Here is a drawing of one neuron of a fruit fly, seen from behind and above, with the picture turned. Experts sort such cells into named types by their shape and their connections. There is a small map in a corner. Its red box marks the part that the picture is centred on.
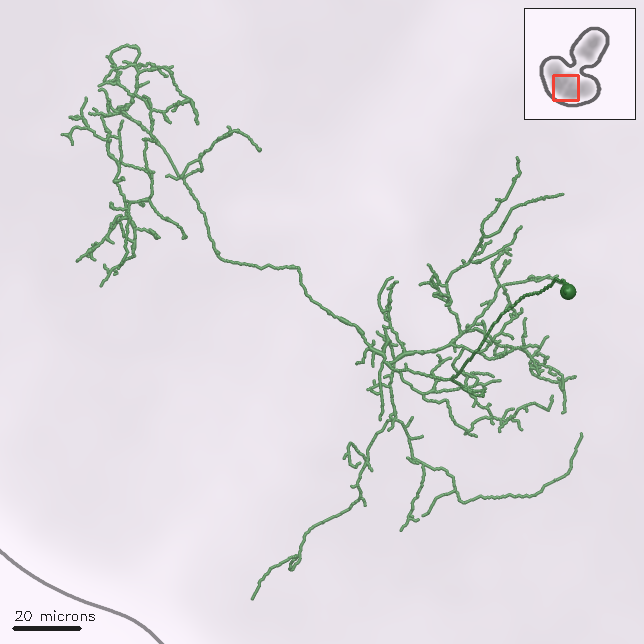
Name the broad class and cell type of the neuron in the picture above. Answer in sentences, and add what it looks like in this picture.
This is a central-brain intrinsic neuron. The cell type is LAL196. It lies in the brain. Its cell body lies on the right of the picture. By the scale bar it is about 170 microns tall in this view.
